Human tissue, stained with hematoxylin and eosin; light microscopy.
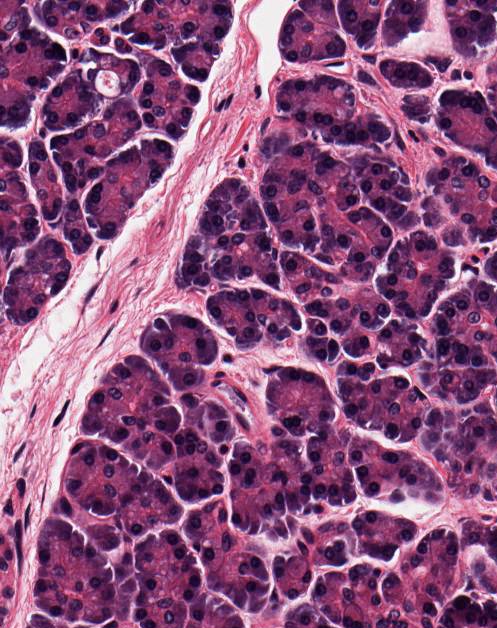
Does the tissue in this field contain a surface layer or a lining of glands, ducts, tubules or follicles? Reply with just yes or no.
Yes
